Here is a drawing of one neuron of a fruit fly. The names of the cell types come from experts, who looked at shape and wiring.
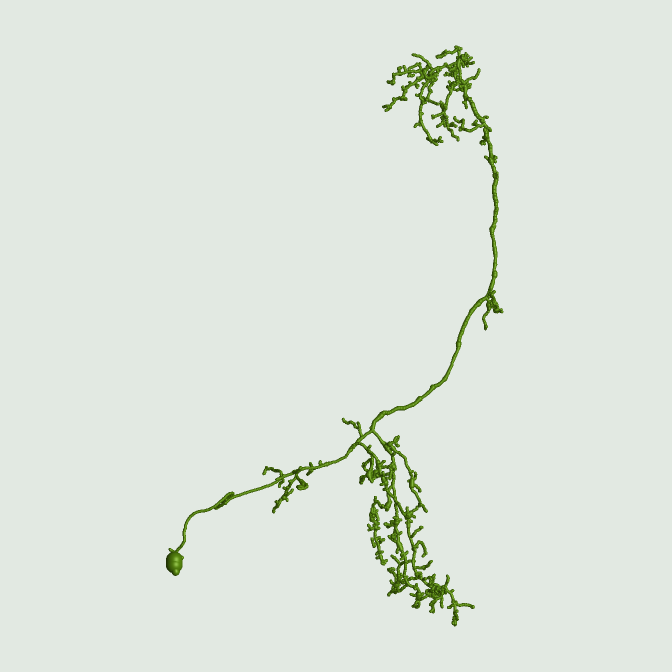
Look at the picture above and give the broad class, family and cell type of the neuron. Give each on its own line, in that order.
optic-lobe intrinsic neuron
TmY
TmY21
